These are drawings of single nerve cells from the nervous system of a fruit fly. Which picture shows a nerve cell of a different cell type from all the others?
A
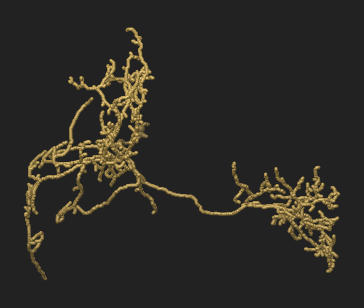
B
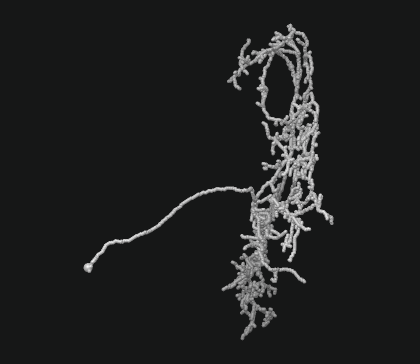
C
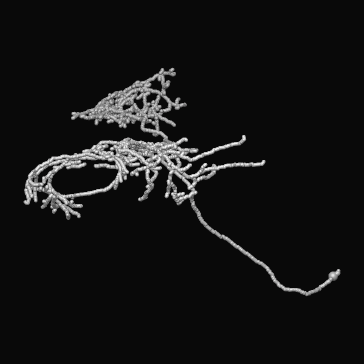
B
